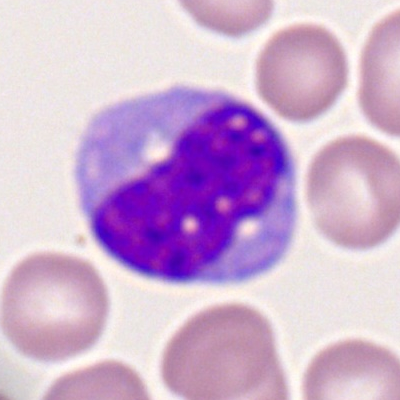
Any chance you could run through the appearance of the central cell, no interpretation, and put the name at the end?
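Peanut-like, two-lobed nucleus from a notch on its long side. Chromatin dark purple, coarsely clumped. Cytoplasm pale blue, widest on the upper-left side of the nucleus. Name: monocyte.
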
